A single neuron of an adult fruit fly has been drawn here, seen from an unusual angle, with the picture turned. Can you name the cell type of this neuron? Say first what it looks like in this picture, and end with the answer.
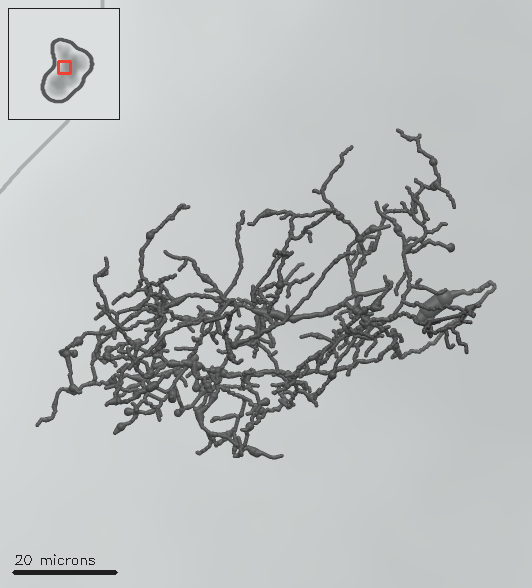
The cell body is on the right of the picture. By the scale bar it is about 90 microns wide in this view. It is a central-brain intrinsic neuron. The cell type is SLP157.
